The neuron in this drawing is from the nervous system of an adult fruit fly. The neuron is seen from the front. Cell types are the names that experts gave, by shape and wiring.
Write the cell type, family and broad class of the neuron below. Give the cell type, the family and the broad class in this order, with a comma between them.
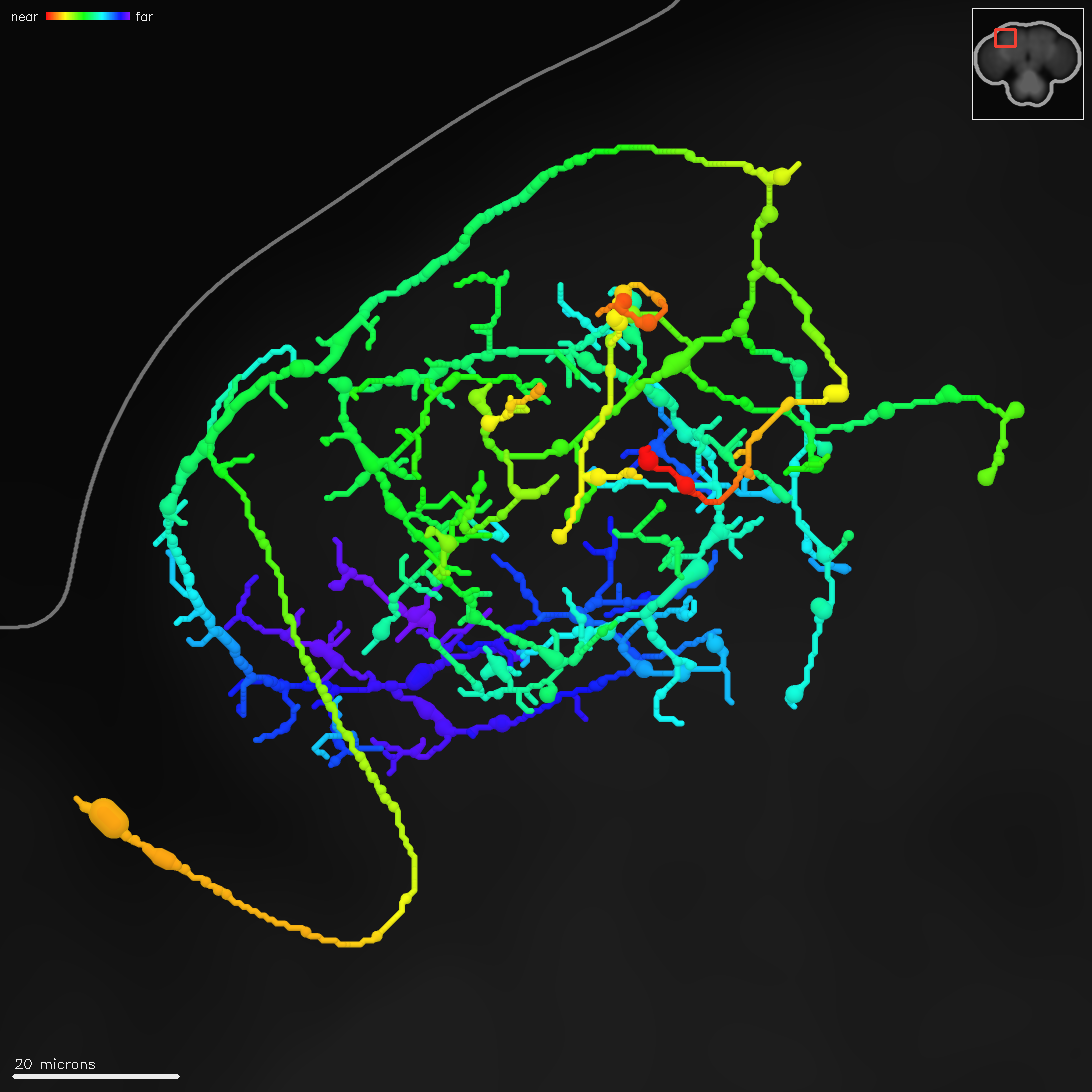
LHAV5a8, hemilineage VPNl&d1_dorsal, central-brain intrinsic neuron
